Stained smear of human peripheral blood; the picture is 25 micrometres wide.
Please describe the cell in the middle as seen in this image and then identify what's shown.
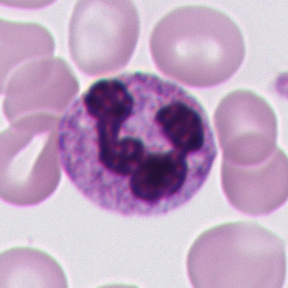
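Chromatin is dark purple and coarsely clumped, and no nucleoli can be seen in the nucleus. Fine lilac granules are scattered evenly through the cytoplasm, in which no vacuoles are visible. Cell type: segmented neutrophil.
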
